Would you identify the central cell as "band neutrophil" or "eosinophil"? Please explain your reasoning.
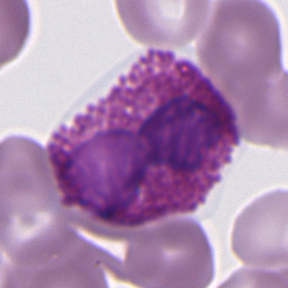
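This is an eosinophil. Coarse, round granules of fairly even size fill its cytoplasm.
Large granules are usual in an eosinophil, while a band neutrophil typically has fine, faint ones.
The nucleus has two lobes lying side by side.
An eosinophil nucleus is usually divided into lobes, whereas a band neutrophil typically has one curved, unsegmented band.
The granules stain purplish-red, and the cell edge looks beaded where they reach the margin.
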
